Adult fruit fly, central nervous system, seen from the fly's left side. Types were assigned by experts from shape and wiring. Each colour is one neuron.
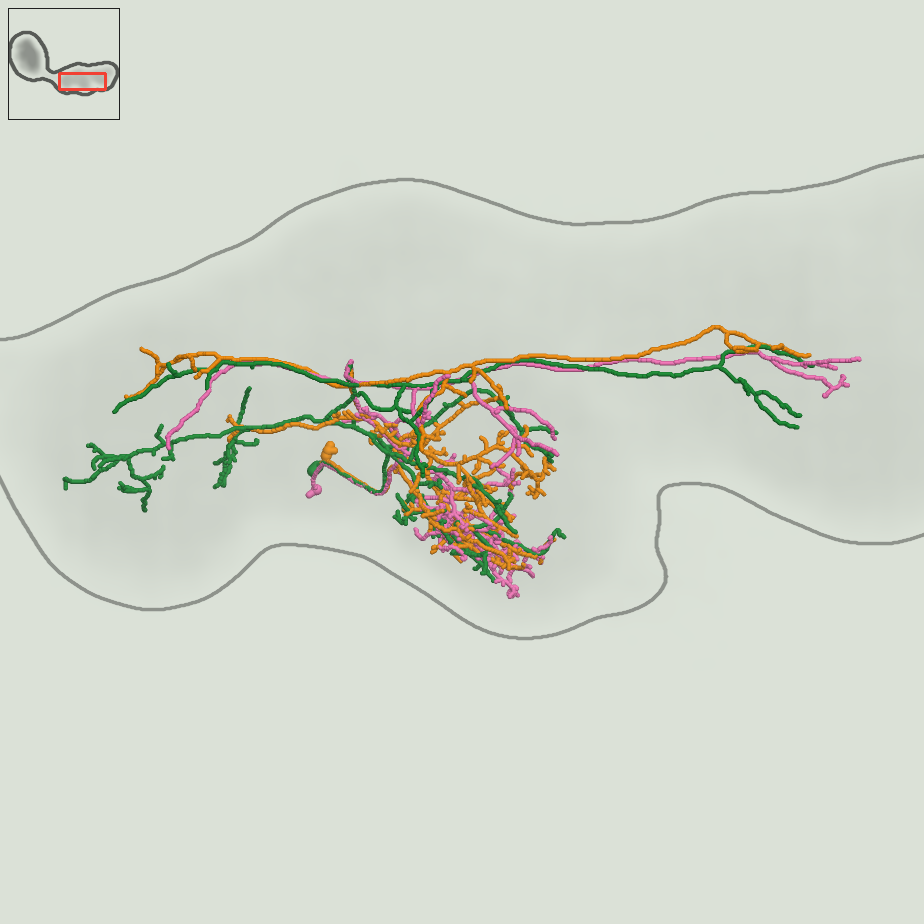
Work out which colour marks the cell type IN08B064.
pink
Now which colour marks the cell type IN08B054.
orange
